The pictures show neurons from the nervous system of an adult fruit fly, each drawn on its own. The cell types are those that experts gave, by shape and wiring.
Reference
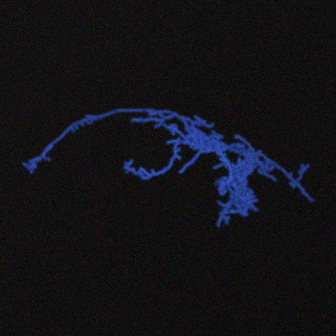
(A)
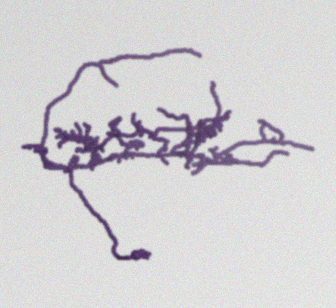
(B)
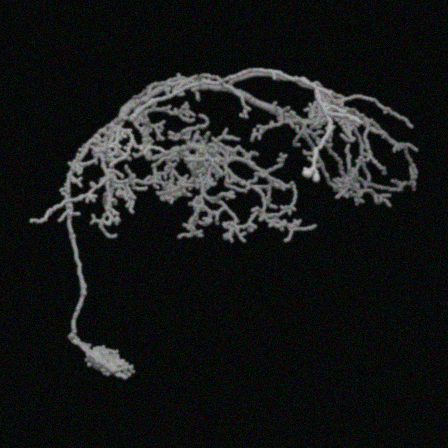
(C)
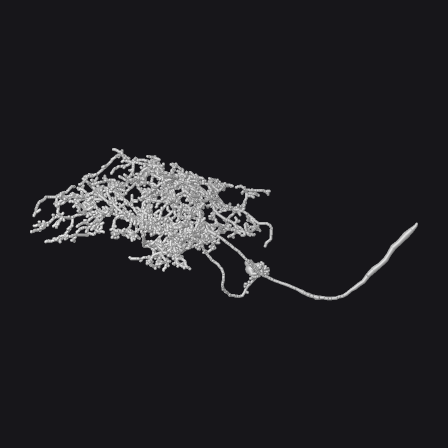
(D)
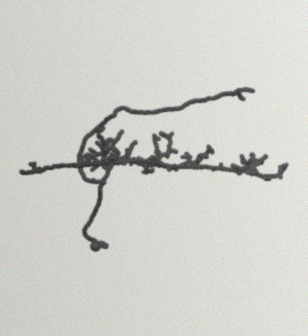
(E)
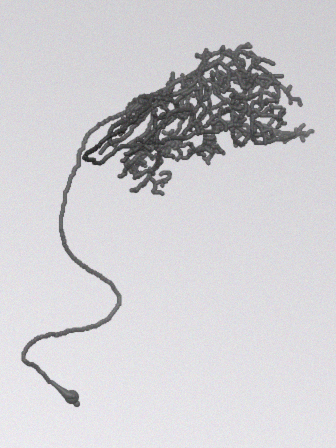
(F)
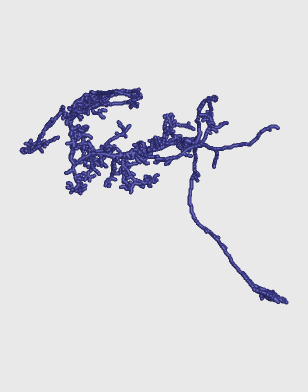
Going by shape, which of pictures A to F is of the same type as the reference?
F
